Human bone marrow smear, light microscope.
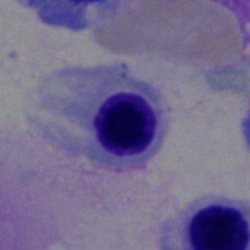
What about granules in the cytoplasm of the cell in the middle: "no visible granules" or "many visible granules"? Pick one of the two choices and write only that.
No visible granules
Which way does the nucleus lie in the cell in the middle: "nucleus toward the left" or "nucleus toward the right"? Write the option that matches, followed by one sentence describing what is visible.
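Nucleus toward the right. The nucleus sits off-centre, toward the right side of the cell.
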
